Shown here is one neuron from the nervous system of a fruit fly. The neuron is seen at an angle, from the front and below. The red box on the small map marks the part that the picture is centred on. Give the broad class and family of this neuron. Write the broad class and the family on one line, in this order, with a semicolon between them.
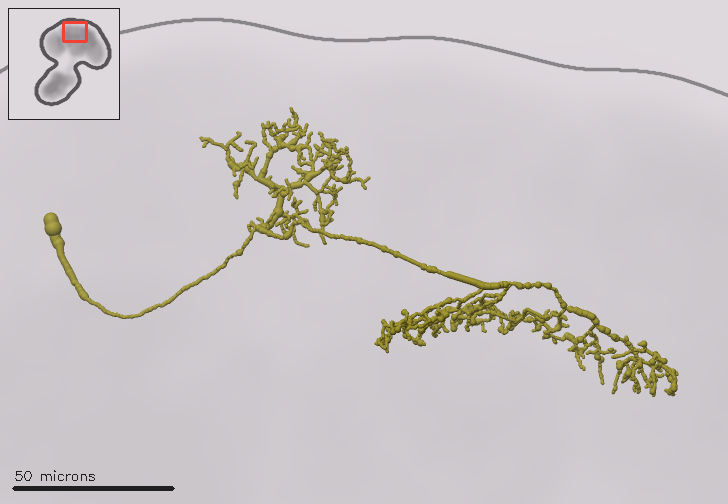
central-brain intrinsic neuron; hemilineage DL1_dorsal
